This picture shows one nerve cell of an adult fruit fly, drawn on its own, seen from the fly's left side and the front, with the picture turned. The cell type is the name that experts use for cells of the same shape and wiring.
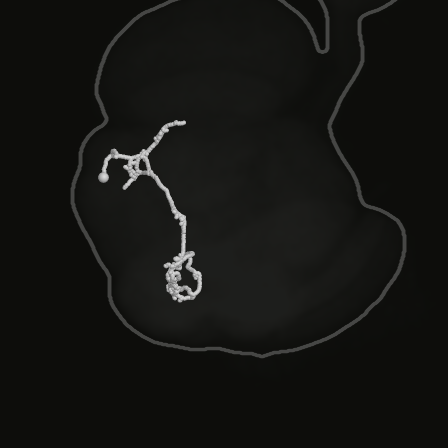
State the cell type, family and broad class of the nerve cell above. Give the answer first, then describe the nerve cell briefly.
The cell type is KCg-d. Its family is called class Kenyon Cell. Its broad class is central-brain intrinsic neuron. The cell body can be seen on the left of the picture. In this view it is taller than it is wide.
